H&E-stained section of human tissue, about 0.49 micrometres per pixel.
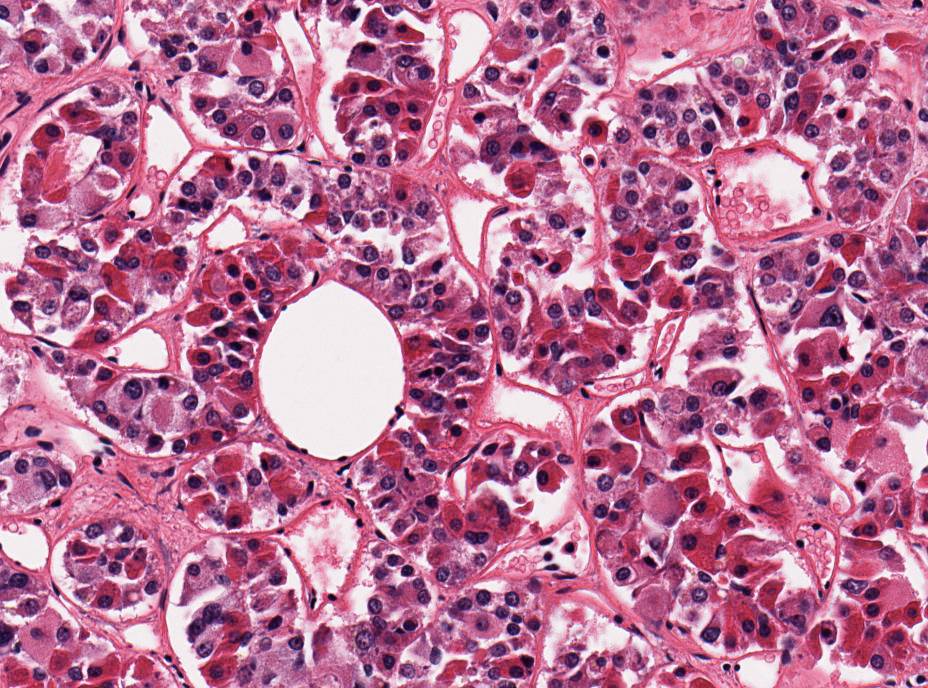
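Pituitary. Cells lie throughout in rounded nests and cords separated by thin pink fibrous septa. Many have intensely red, eosinophilic cytoplasm; intermingled in the same nests are cells with pale pink-grey to faintly purple cytoplasm. Nuclei are mostly round and fairly uniform, with finely granular chromatin.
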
